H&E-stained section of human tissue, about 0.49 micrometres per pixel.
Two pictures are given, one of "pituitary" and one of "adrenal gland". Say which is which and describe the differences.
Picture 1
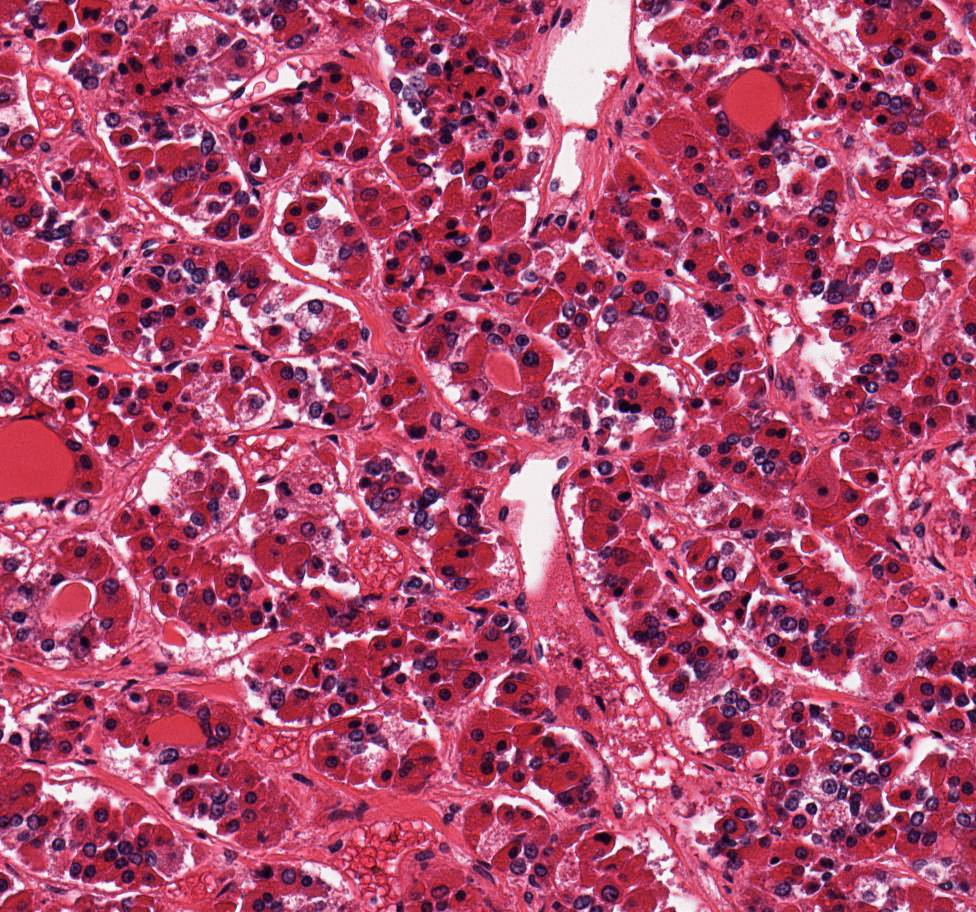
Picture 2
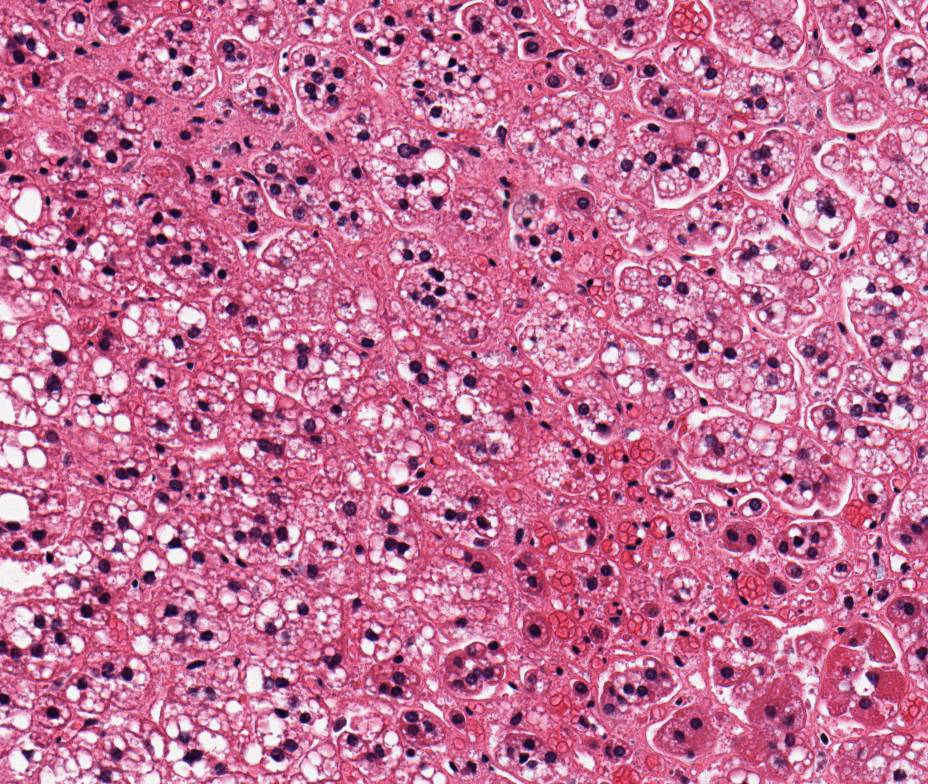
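Pituitary is shown in picture 1, and adrenal gland in picture 2. In the pituitary, cells are grouped across the whole field in rounded nests and short cords separated by thin, delicate strands of fibrous connective tissue, whereas the adrenal stroma is scant, with no broad fibrous bands. Most pituitary cells have abundant, intensely eosinophilic deep red cytoplasm, with scattered groups of cells whose cytoplasm is pale, finely granular or vacuolated and grey-pink. Most adrenal cells instead have pale, foamy cytoplasm full of small clear vacuoles, with larger vacuoles most frequent toward the left and more solidly pink cells in the lower right. No fat cells are present in the pituitary field.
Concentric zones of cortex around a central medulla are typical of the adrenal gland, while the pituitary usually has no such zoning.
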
